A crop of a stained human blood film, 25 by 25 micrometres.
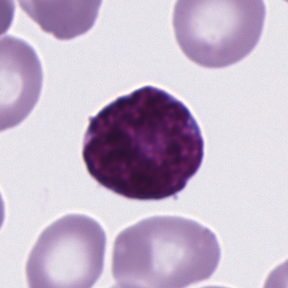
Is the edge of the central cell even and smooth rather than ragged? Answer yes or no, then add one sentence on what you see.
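No. One or two tiny points project from the cell edge.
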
